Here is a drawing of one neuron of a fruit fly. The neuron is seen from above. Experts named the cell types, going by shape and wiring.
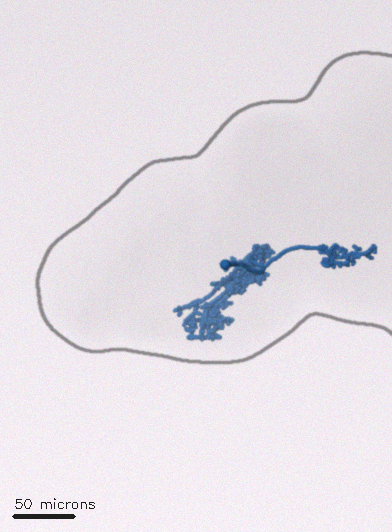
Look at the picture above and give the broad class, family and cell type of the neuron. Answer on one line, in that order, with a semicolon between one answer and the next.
visual projection neuron; hemilineage VPNd1; LPLC4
